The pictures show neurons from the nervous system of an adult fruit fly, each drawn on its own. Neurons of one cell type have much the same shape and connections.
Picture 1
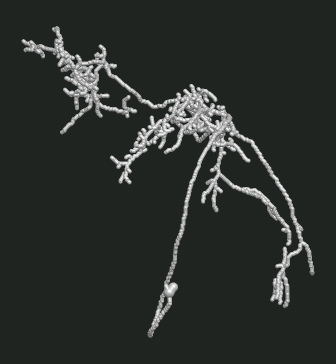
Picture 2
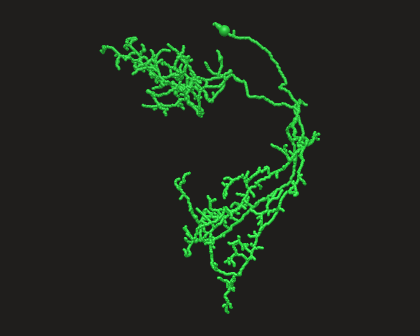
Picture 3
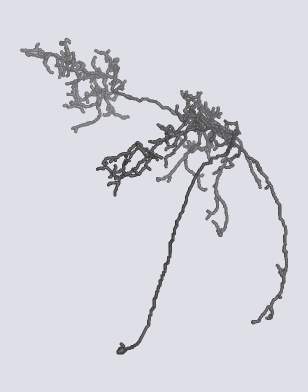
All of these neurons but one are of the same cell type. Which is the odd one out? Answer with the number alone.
2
